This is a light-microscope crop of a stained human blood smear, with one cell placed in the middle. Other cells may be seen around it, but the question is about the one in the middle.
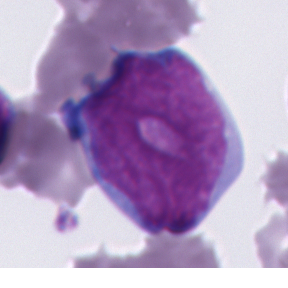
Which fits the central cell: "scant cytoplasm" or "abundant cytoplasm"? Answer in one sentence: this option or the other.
There is only scant cytoplasm around the nucleus of this cell.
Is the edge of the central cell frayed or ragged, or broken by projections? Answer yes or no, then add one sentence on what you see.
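Yes. Small dark blue bulges project from the upper left margin of the cell.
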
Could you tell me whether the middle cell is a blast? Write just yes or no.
yes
